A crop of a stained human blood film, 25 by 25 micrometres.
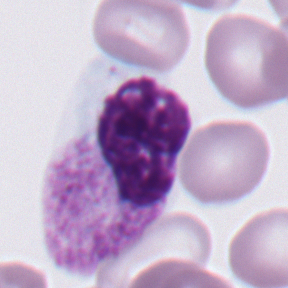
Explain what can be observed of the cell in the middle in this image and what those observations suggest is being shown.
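Look first at the nucleus, off-centre toward the upper right: one irregular folded mass with small pale gaps, not separate, clearly divided lobes. Its chromatin is dense, dark purple, coarsely clumped. The outline is irregular, drawn out toward the lower left, faintly edged. This is a segmented neutrophil.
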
